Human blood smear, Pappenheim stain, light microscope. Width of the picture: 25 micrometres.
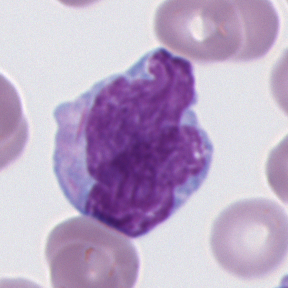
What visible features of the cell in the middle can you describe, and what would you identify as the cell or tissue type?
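Description: the nucleus is folded and convoluted, with several clefts between overlapping lobes. No nucleoli can be seen. The cytoplasm is widest on the left side of the cell and shows no distinct granules. Identification: atypical promyelocyte.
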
